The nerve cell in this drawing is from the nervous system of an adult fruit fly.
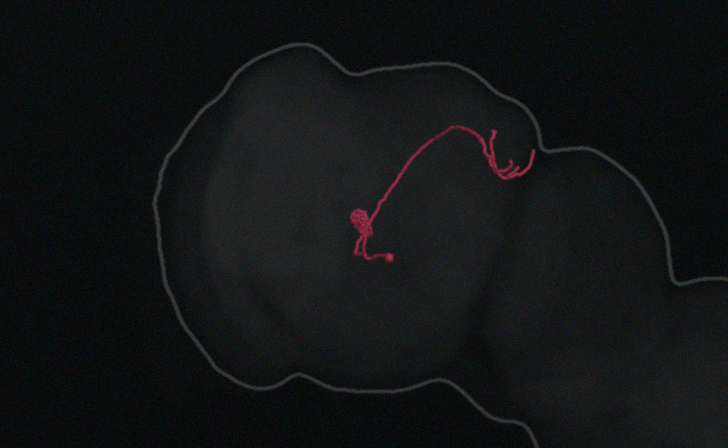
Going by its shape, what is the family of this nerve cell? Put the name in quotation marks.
"hemilineage ALl1_ventral"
